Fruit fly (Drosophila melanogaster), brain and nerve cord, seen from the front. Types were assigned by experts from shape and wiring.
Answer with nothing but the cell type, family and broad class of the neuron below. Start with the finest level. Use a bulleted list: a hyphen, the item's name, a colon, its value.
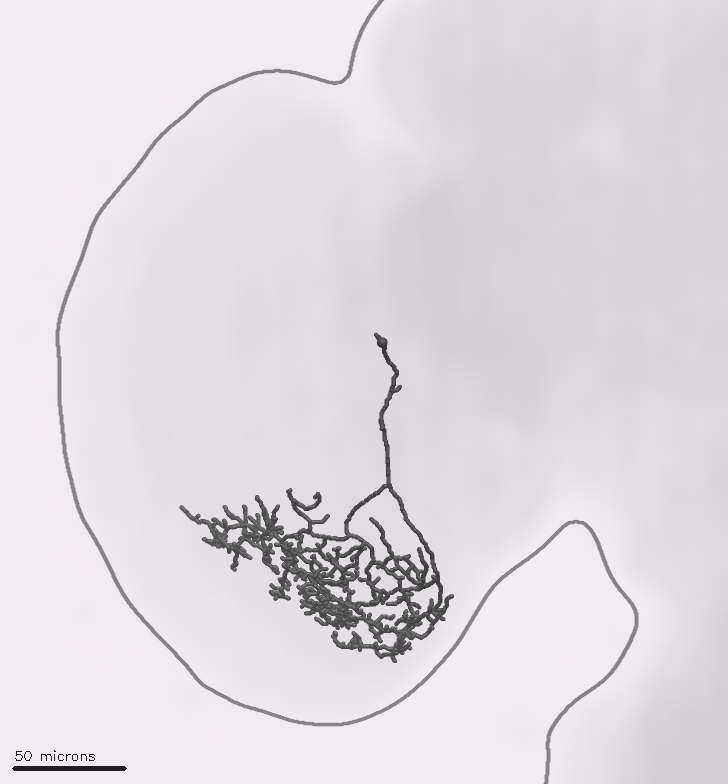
- cell type: Cm17
- family: Cm
- broad class: optic-lobe intrinsic neuron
